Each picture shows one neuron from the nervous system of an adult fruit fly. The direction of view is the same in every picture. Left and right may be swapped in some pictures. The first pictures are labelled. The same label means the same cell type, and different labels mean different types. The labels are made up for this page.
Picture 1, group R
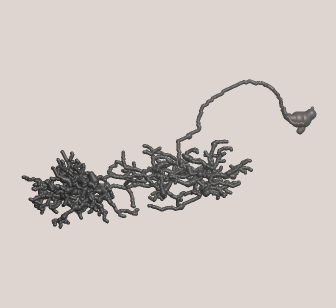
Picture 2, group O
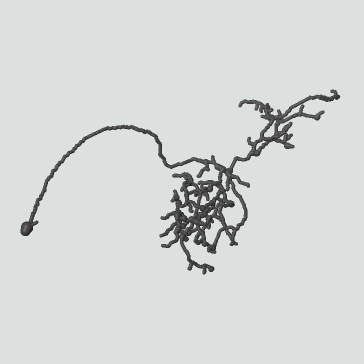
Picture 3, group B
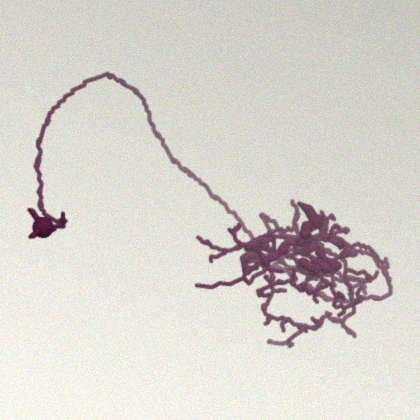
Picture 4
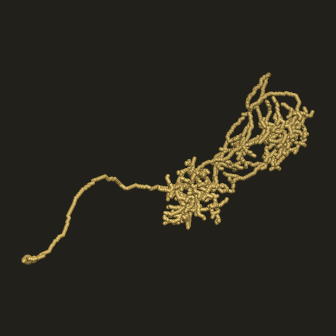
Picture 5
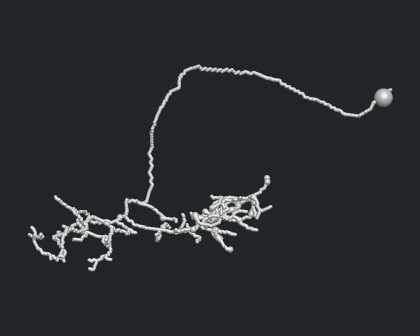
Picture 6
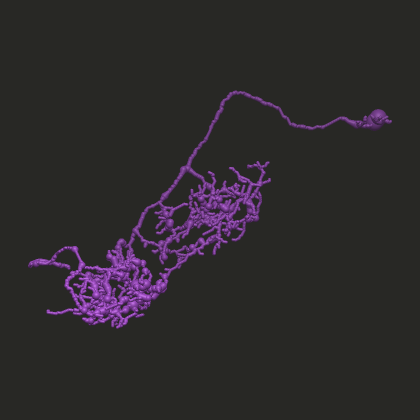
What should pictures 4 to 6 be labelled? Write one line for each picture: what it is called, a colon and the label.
4: group R
5: group O
6: group R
